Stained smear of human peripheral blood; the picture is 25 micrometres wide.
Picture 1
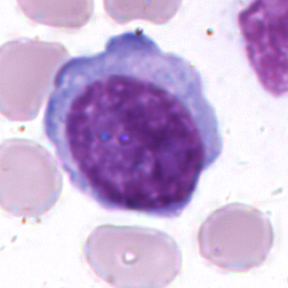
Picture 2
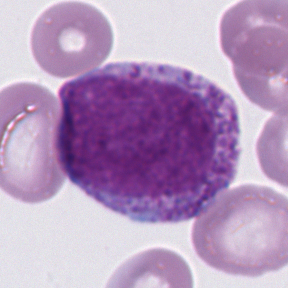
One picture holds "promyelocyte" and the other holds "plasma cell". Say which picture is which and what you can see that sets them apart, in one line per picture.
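Picture 1 – plasma cell. No distinct granules are visible in the cytoplasm.
Picture 2 – promyelocyte. The cytoplasm holds many dark purple granules.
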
